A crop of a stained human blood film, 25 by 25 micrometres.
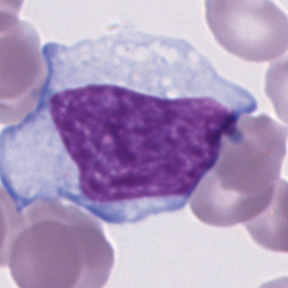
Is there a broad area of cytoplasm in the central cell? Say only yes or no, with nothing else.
Yes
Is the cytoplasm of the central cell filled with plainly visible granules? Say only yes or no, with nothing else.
No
